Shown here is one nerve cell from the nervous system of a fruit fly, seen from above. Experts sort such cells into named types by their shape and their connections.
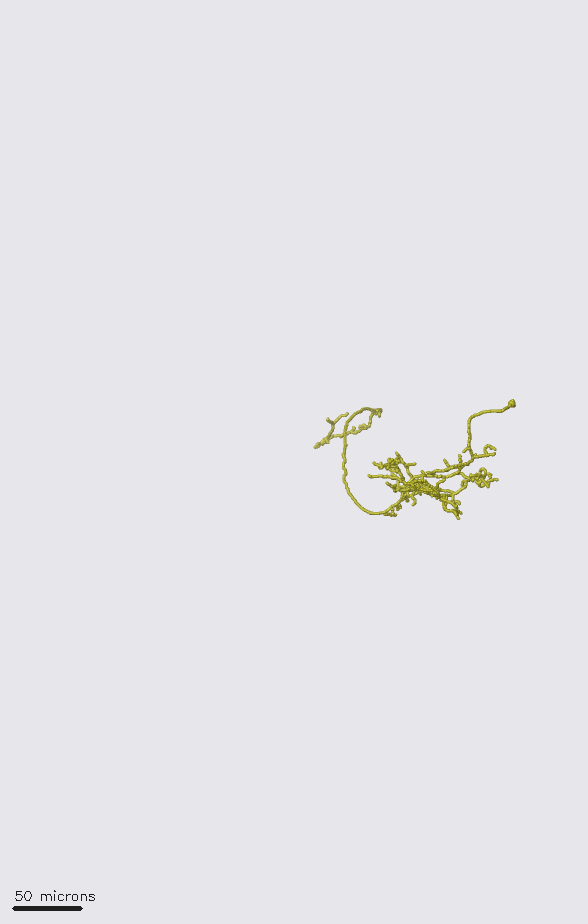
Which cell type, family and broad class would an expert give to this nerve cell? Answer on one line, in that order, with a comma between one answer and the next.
LHAD2c1, hemilineage VLPd1, central-brain intrinsic neuron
